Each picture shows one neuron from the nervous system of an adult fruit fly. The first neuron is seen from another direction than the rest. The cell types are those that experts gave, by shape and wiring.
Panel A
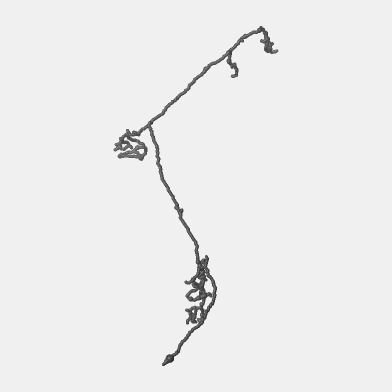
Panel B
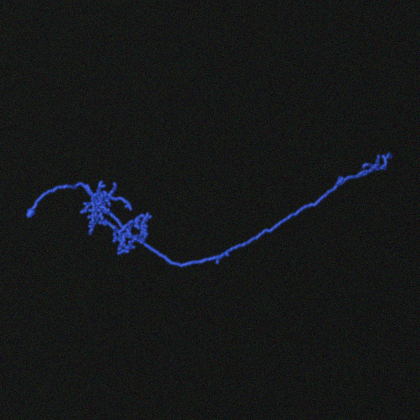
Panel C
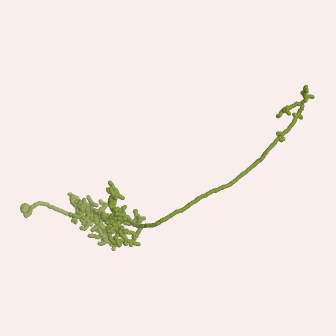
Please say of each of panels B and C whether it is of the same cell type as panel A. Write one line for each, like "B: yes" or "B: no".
B: no
C: no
